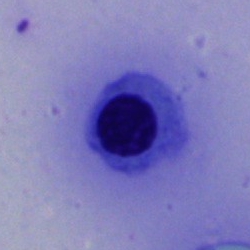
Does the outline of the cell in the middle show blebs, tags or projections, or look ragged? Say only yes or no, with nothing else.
Yes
